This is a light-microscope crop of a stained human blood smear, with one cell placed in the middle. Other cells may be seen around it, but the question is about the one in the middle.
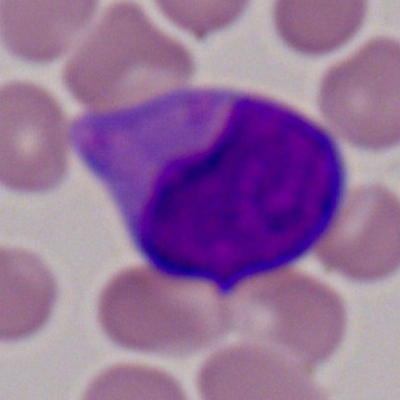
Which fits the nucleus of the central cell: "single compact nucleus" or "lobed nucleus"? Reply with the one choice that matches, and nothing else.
Single compact nucleus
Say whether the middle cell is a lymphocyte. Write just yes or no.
no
